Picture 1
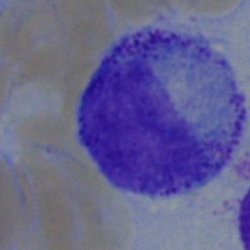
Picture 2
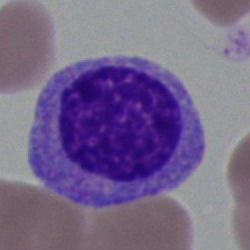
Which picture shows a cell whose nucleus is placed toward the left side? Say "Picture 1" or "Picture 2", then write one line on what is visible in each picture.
Picture 1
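In picture 1: The nucleus fills the lower left part of the cell.
In picture 2: The nucleus sits slightly off-centre toward the upper right, leaving a wider band of cytoplasm at the lower left.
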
